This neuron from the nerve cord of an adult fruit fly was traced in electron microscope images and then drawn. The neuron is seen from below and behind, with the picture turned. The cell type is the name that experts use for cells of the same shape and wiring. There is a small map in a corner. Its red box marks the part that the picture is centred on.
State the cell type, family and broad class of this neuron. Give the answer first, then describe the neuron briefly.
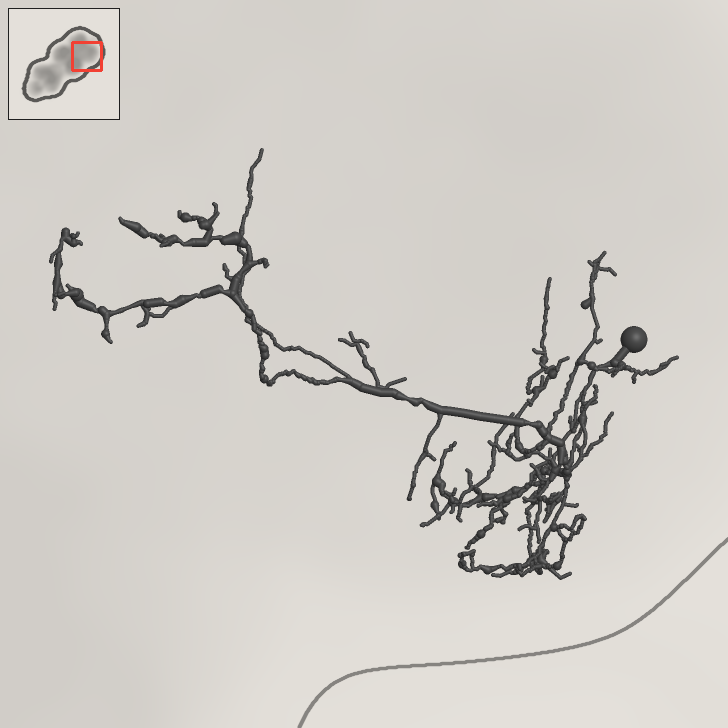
It is of cell type IN19A080. The family is hemilineage 19A. This is a nerve-cord intrinsic neuron. Dozens of branch ends can be seen. As drawn here it is wider than it is tall.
